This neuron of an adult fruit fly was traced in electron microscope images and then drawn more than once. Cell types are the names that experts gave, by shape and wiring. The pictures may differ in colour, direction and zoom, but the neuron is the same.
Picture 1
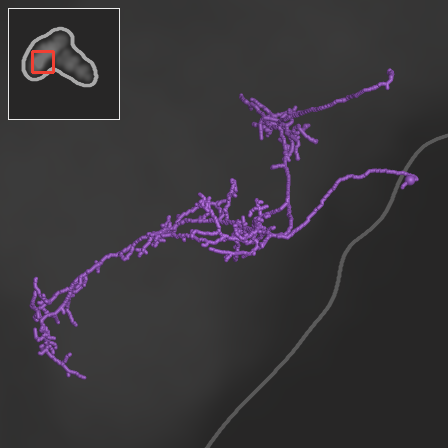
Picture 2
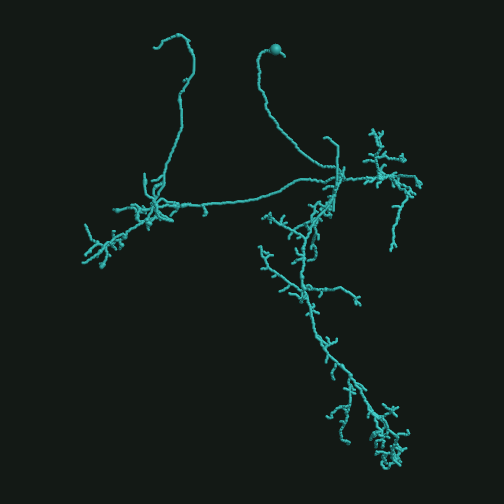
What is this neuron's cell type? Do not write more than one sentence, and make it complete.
The type of this neuron is the cell type CB0998.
